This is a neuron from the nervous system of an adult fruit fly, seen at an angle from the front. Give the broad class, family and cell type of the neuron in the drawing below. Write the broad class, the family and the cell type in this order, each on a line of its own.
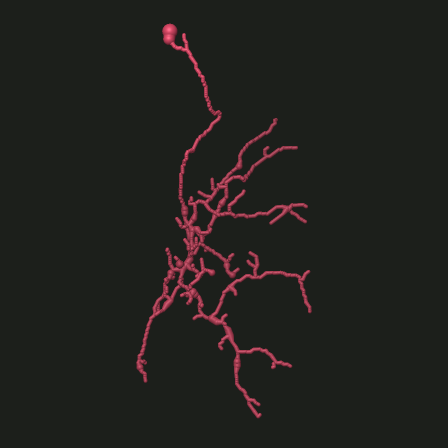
optic-lobe intrinsic neuron
Dm
Dm-DRA1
